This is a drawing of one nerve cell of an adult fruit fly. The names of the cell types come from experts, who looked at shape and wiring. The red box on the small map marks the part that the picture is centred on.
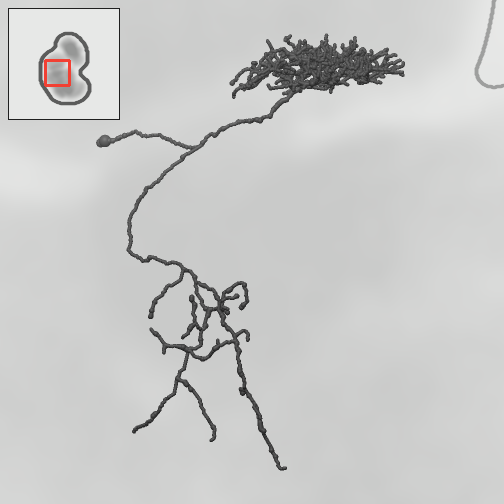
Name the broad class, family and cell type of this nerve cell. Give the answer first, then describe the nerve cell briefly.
Its broad class is visual projection neuron. Its family is LT. Its cell type is LT59. The cell body can be seen at the upper left of the picture. The picture shows dozens of branch ends.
